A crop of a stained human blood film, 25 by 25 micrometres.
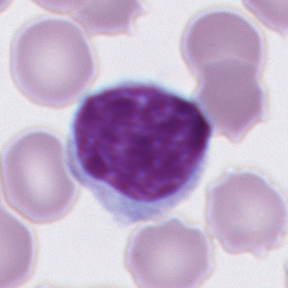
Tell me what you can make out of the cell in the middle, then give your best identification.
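The cell measures about 13 micrometres across. Its nucleus, about 11 micrometres across, is a single rounded mass without lobes and occupies about 80% of the cell's area. The chromatin stains dark purple and is coarsely clumped, with small paler gaps between the clumps. The cytoplasm is pale blue and forms a thin rim that is widest below the nucleus. The cell is a typical lymphocyte.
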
